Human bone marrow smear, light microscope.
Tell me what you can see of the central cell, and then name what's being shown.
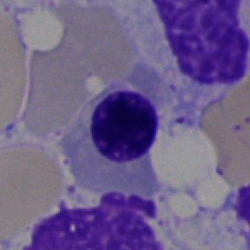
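Dense, dark purple chromatin fills the nucleus throughout, and no nucleolus is visible. The cytoplasm is pale grey-blue and shows no granules. The cell is an erythroblast.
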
